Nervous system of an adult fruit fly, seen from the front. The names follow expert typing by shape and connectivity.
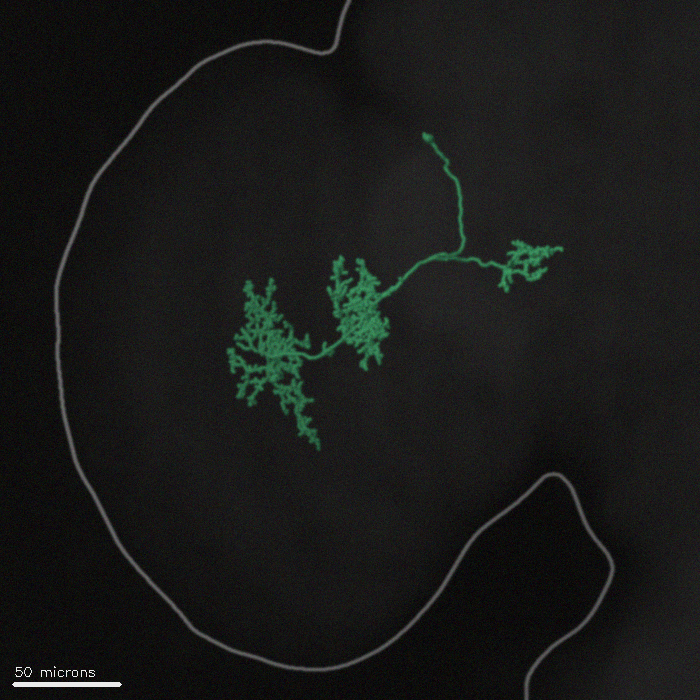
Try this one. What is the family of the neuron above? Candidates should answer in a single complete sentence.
For this neuron, the family is hemilineage VPNd1.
